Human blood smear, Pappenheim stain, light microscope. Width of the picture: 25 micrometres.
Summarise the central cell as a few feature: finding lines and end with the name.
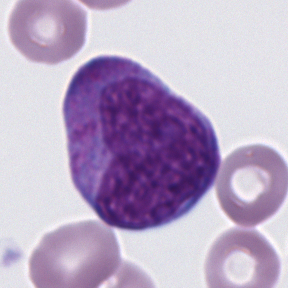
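Size: about 16 by 13 micrometres.
Border: smooth, no surface projections.
Nucleus: fills most of cell, toward right side.
Chromatin: finely stippled, many small pale spaces.
Cytoplasm: deep blue-purple band, mainly on left.
Identity: atypical promyelocyte.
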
